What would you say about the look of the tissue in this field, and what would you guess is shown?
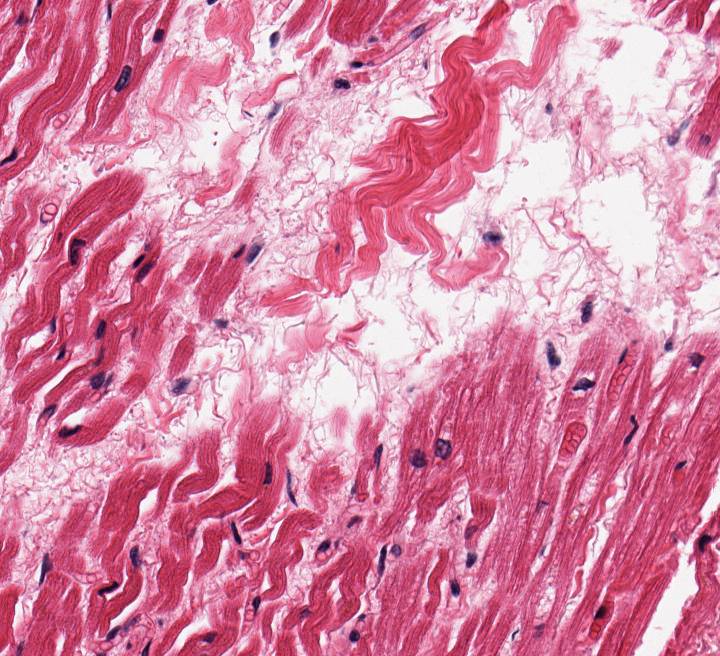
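Most of the field is closely packed muscle fibres, crossed mid-field toward the upper right by a pale loose area. Many left and central fibres are wavy; a separate, strongly wavy bundle lies in that pale area, top centre. This is atrial appendage of the heart.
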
